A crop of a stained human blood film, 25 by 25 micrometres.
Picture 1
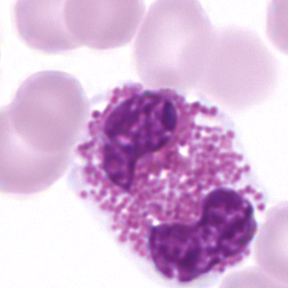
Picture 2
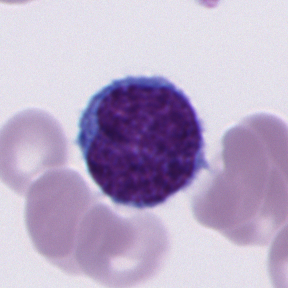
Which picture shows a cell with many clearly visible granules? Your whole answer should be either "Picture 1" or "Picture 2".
Picture 1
